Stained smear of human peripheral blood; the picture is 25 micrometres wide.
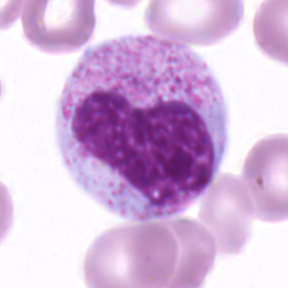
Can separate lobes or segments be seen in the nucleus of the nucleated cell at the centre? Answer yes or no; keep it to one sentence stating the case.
No, there is one compact round, oval or kidney-shaped nucleus, not separate lobes.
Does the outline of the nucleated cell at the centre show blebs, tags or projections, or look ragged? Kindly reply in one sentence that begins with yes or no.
No, smooth rather than rough is the outline of this cell.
